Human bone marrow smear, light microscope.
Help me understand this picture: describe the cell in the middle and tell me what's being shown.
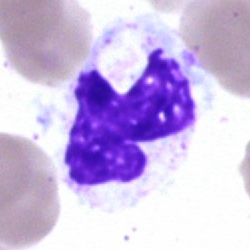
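Nucleus folded into an irregular shape, with a deep notch opening toward the top. Chromatin dense, deep purple, with small pale spots scattered through it. Fine pink-violet granules scattered through the cytoplasm. A pale, almost clear patch of cytoplasm fills the notch above the nucleus. Segmented neutrophil.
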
